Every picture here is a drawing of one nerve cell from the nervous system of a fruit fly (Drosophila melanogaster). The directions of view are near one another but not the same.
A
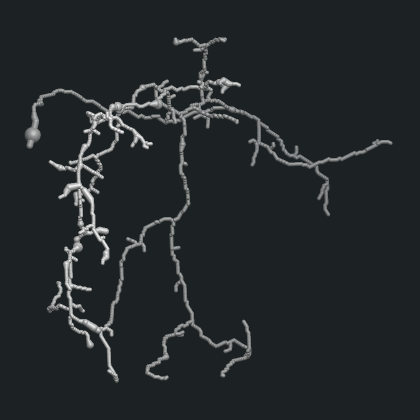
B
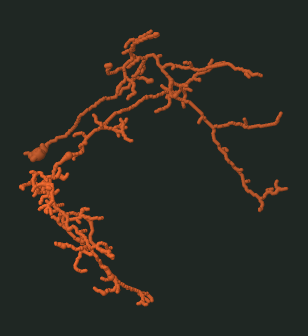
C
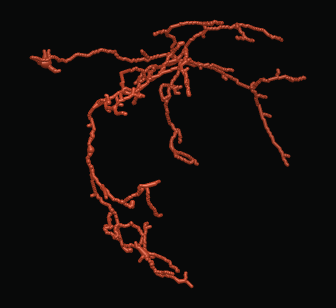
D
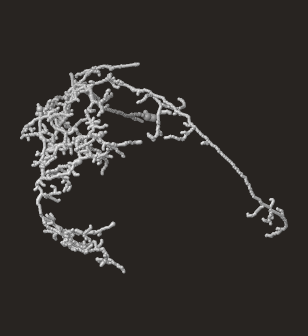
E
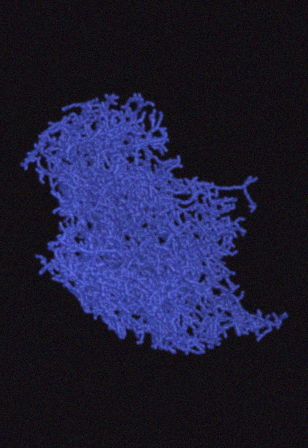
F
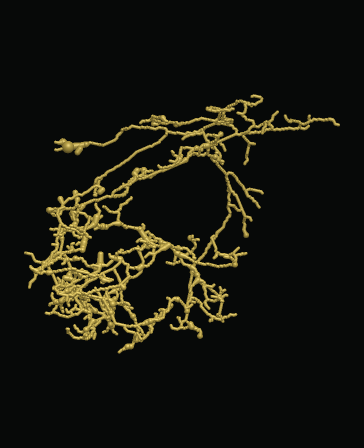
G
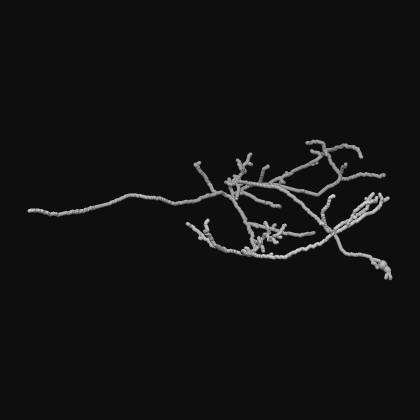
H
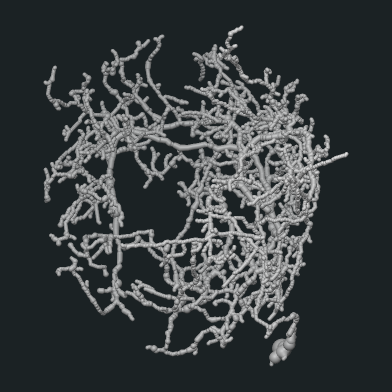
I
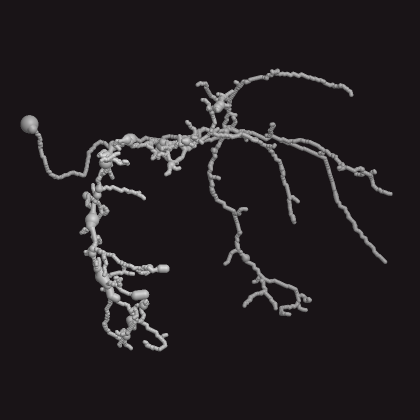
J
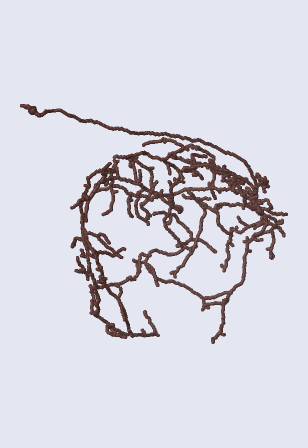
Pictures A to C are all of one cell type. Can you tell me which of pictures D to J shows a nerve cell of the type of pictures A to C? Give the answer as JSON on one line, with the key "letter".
{"letter": "I"}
